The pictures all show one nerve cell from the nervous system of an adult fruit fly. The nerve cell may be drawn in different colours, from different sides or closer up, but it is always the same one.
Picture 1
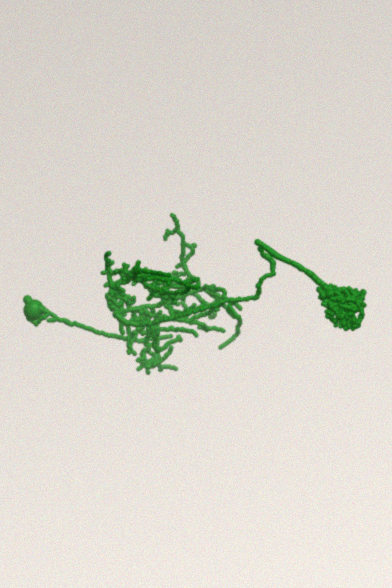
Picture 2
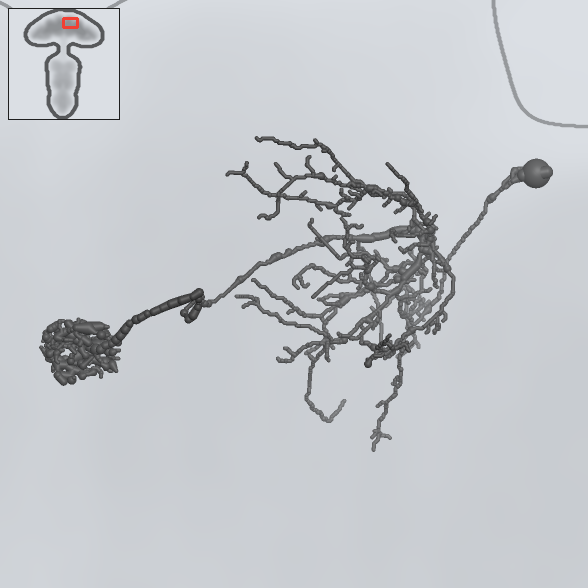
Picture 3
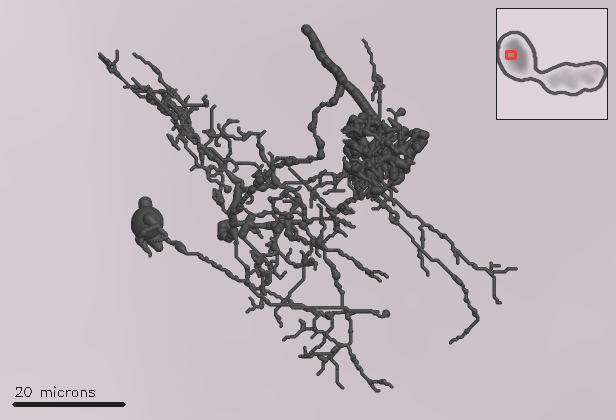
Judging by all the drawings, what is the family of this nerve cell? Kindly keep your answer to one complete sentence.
The family assigned to this nerve cell is class CX.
